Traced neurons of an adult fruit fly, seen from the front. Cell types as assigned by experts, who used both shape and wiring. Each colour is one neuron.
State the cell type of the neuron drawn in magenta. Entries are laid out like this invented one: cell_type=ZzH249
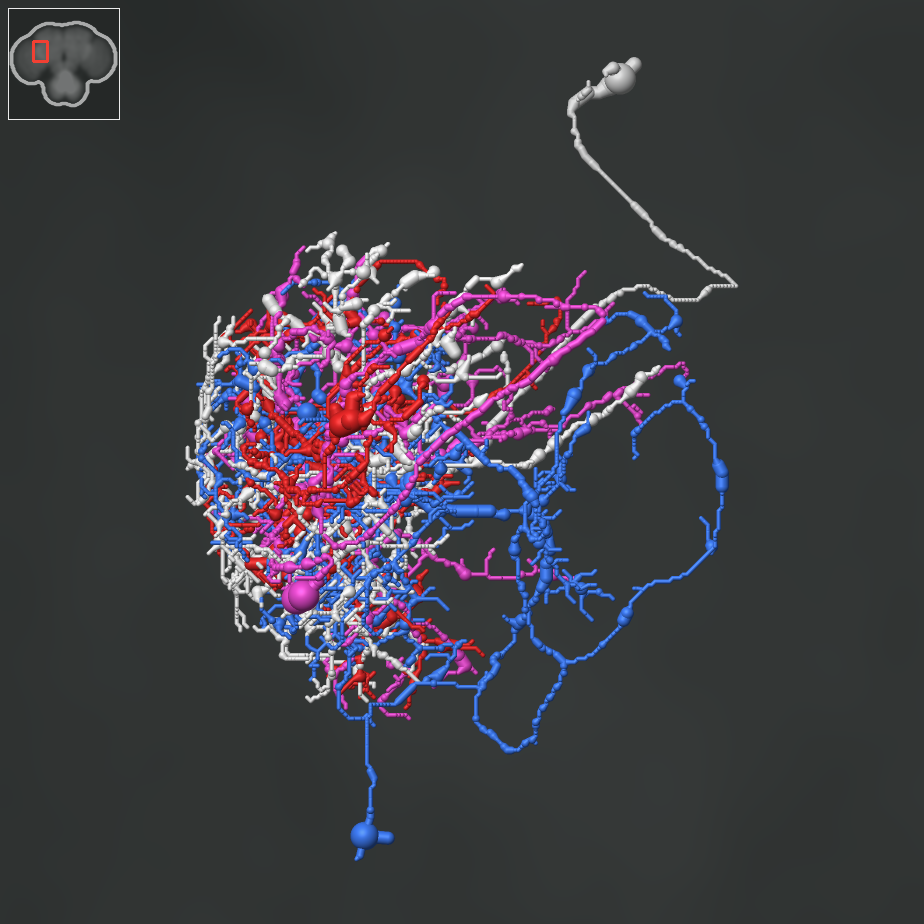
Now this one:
cell_type=AVLP311_a2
